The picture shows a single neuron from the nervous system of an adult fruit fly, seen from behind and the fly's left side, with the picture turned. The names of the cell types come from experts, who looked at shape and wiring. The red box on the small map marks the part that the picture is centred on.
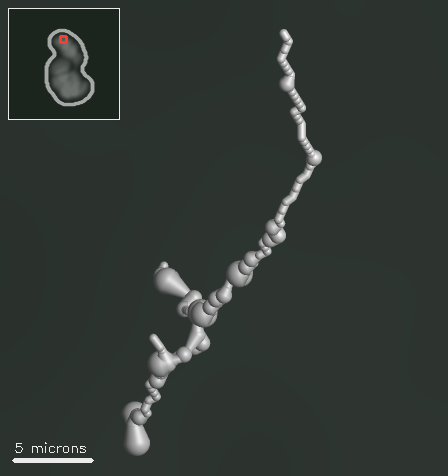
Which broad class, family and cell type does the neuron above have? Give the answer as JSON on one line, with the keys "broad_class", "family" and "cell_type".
{"broad_class": "sensory neuron entering the nerve cord", "family": "class mechanosensory tactile", "cell_type": "SNta38"}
